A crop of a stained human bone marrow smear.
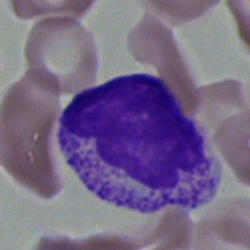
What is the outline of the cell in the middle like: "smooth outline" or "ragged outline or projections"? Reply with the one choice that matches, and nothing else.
Smooth outline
